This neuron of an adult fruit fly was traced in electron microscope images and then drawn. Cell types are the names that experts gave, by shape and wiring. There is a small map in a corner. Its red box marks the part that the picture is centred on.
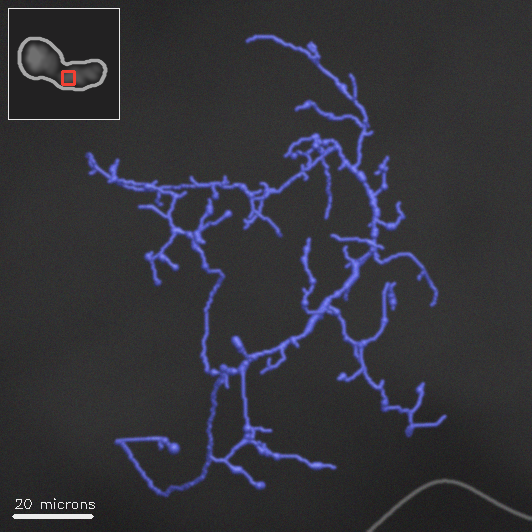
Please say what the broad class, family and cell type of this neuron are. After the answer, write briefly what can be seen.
This is a nerve-cord intrinsic neuron. Its family is hemilineage 13B. Its cell type is IN13B081. From top to bottom in the picture it spans about 120 microns. Dozens of branch ends can be seen.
